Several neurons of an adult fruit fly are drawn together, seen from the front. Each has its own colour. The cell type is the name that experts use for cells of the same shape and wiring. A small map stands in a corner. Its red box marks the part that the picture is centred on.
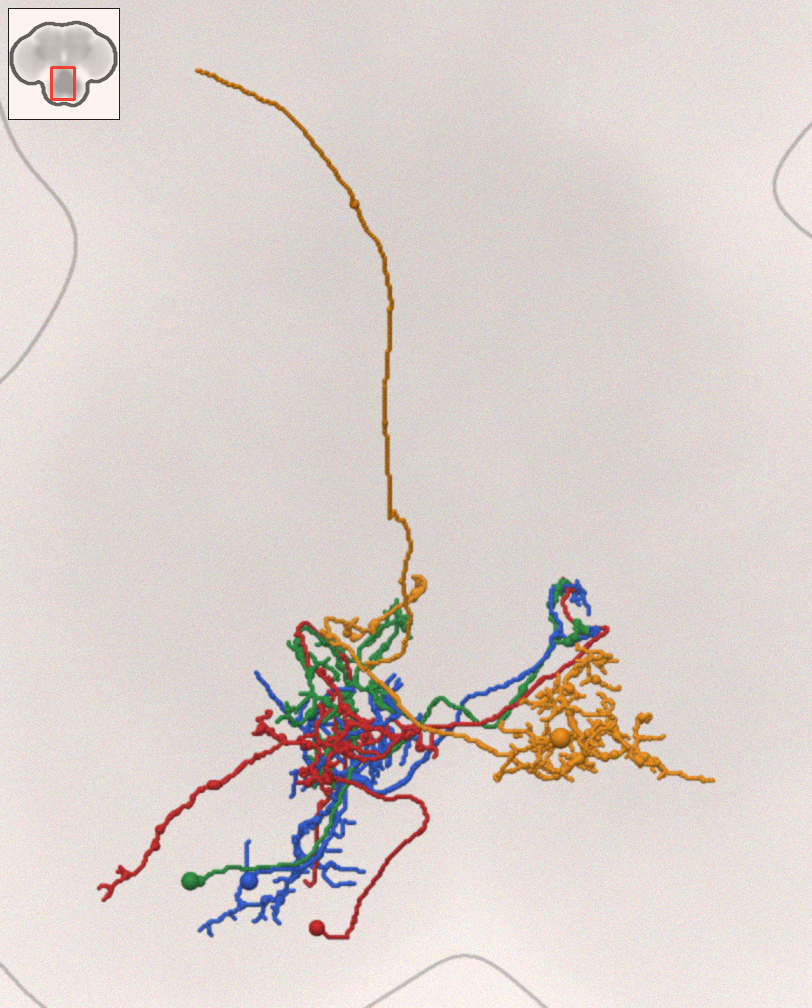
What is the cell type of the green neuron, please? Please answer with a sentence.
The cell type is IN10B057.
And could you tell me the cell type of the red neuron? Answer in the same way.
The cell type is IN10B059.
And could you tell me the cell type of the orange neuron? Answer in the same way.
The cell type is IN10B058.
